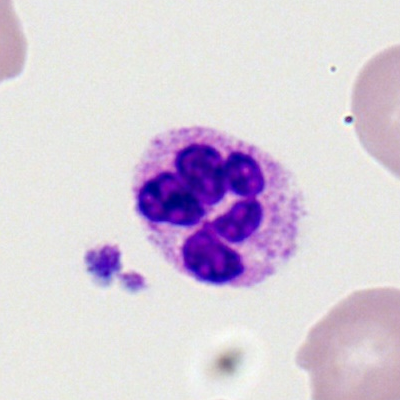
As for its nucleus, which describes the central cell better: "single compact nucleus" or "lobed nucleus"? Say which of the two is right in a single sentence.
What the nucleus of this cell shows is division into segments.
